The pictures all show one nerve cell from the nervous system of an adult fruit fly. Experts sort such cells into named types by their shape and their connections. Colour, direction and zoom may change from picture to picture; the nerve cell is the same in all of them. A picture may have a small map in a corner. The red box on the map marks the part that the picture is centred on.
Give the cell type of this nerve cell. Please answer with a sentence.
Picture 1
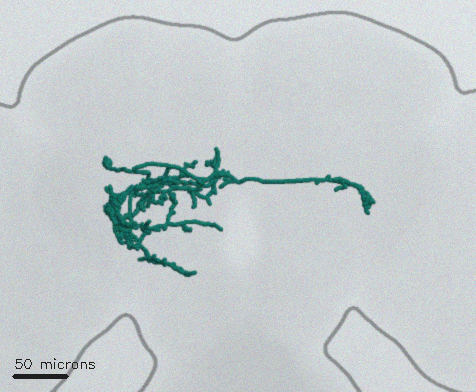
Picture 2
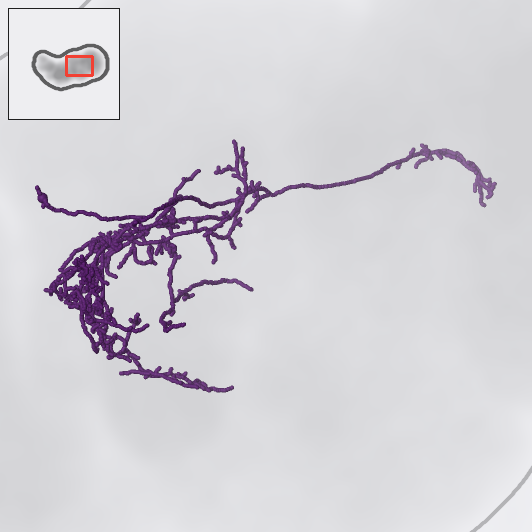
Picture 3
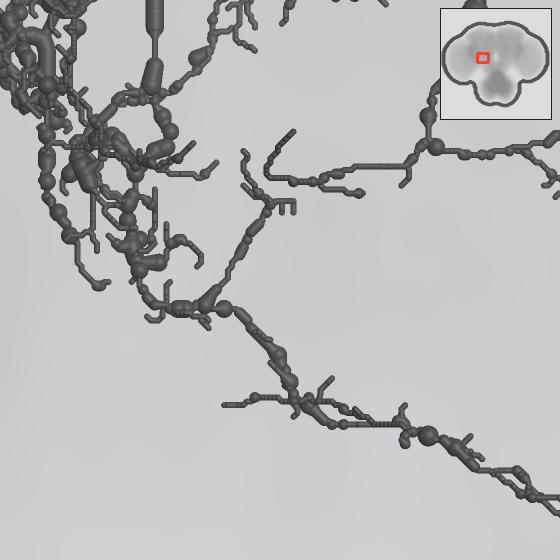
The cell type is PLP196.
